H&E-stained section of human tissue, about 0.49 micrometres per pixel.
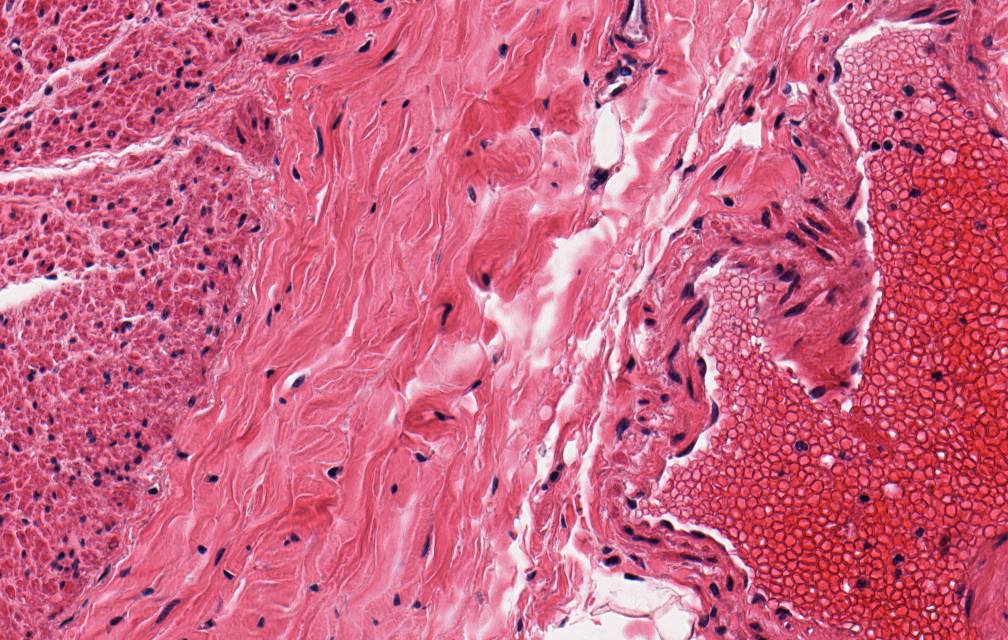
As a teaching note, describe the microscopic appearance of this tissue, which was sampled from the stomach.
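Notice three zones: finely textured cellular tissue at left, a wavy fibrous band in the middle, solid red blood at right. That band is thick, wavy, eosinophilic collagen running roughly top to bottom, with sparse, dark, elongated nuclei. Flattened, elongated dark nuclei thinly line the blood-filled lumen.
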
